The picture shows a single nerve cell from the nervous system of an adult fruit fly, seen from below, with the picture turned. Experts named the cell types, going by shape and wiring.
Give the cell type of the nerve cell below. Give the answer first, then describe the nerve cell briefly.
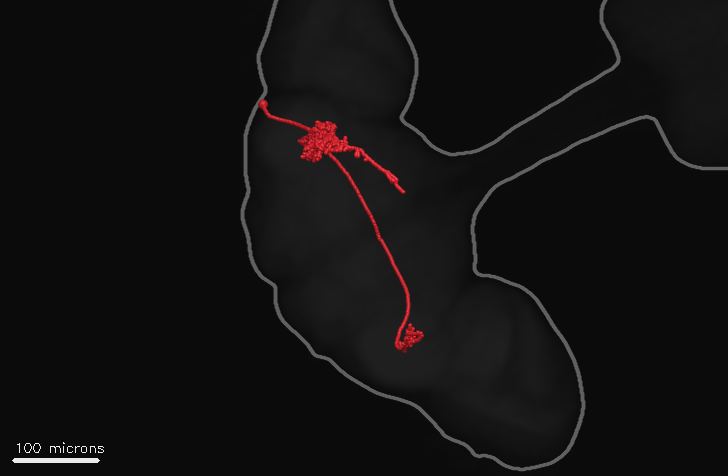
It is of cell type CB2144. It is a central-brain intrinsic neuron. It is in the brain and does not reach the nerve cord. From top to bottom in the picture it spans about 300 microns.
